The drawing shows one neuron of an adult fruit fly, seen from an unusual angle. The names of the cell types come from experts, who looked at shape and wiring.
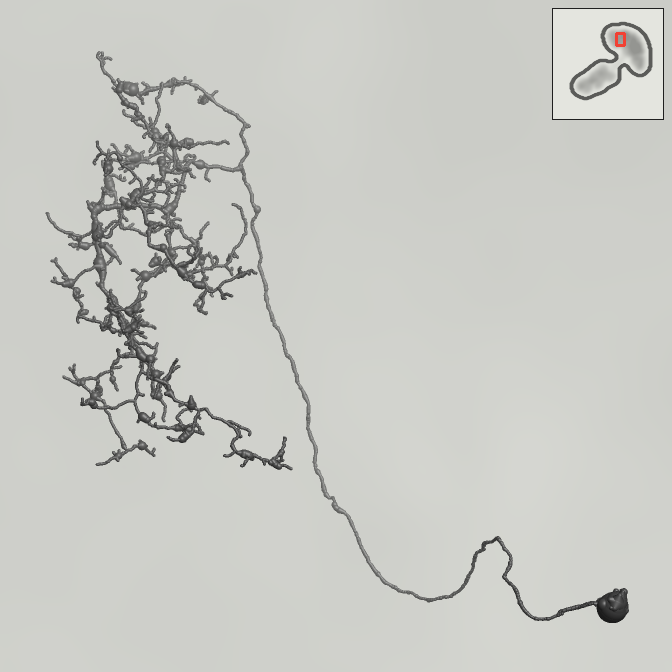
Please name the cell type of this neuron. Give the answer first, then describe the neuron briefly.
It is of cell type Li34a. This is an optic-lobe intrinsic neuron. It is in the brain and does not reach the nerve cord. In this view it is about as wide as it is tall.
